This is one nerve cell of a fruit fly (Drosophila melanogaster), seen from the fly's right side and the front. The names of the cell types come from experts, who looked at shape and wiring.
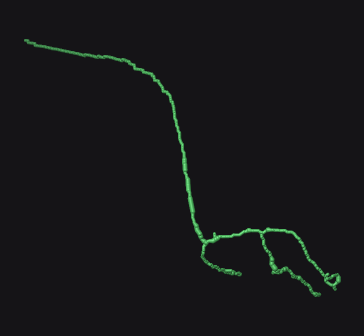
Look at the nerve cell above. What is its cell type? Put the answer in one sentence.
The cell type is SNxx14.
